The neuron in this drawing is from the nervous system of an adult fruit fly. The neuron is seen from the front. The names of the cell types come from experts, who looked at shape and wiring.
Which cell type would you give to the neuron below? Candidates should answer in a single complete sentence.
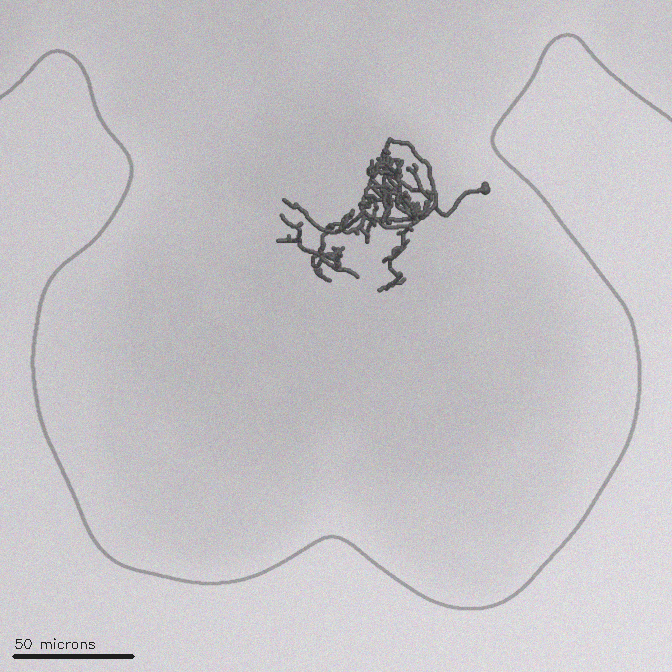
This neuron is assigned to the cell type INXXX436.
